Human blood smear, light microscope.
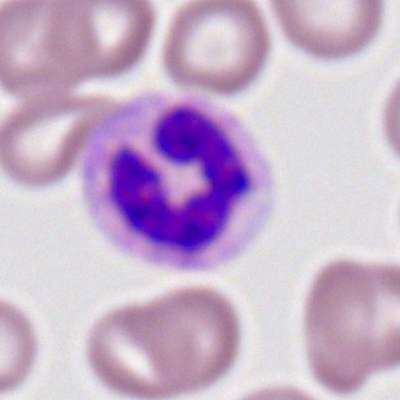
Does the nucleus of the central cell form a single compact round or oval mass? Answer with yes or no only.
No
